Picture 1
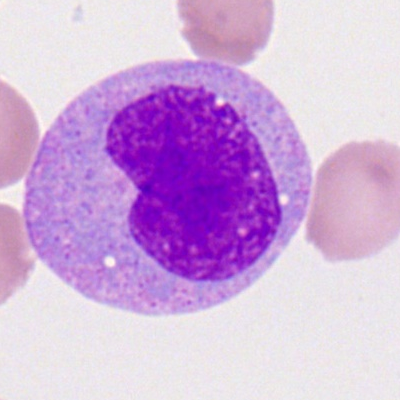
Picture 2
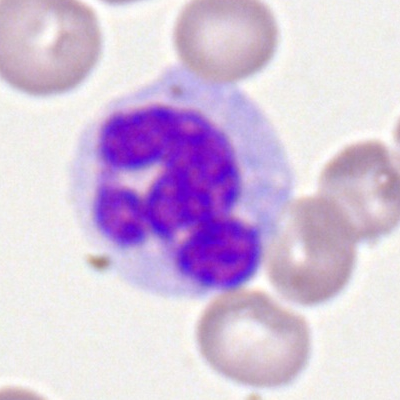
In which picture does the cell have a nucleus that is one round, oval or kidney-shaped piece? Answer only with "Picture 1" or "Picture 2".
Picture 1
